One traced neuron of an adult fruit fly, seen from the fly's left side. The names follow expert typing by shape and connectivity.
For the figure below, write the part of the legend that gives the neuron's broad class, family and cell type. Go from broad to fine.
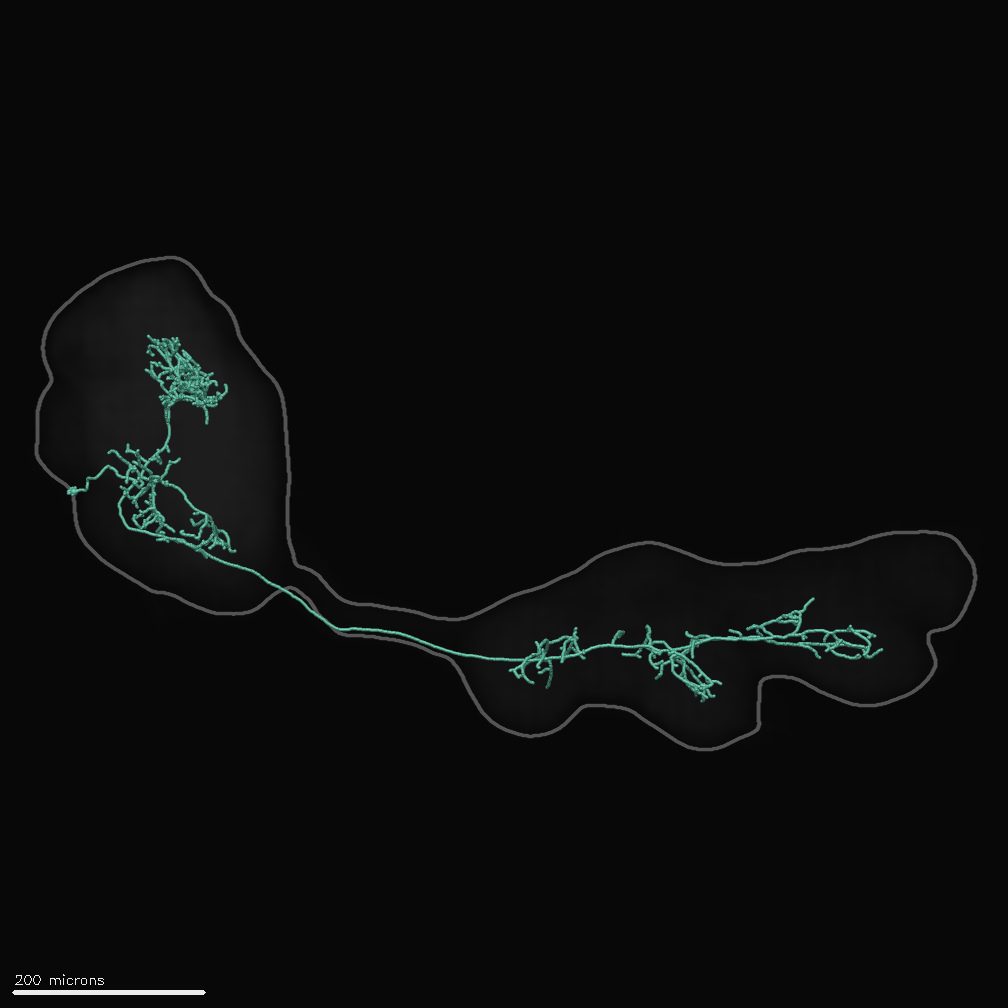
descending neuron; DNbe; DNbe002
